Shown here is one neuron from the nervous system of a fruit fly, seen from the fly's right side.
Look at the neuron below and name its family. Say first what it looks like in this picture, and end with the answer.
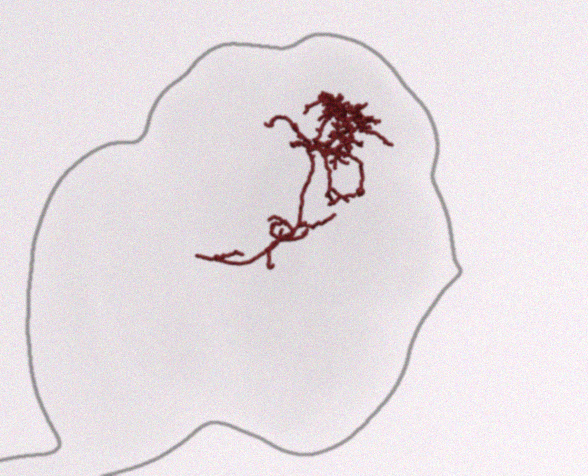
The cell body is in the middle of the picture. In this view it is about as wide as it is tall. It is a central-brain intrinsic neuron. Its family is hemilineage CREa2_ventral.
